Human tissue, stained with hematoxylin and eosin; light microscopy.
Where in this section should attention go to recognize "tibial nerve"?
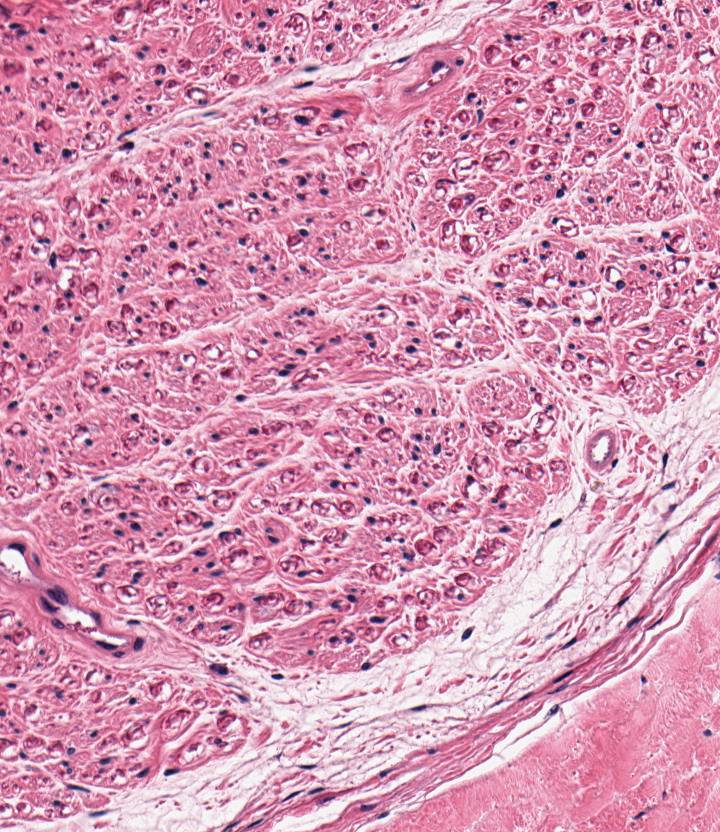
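This section is tibial nerve.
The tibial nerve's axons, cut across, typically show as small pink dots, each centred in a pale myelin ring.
That goes with the fibres here: small round profiles, each with a central pink core ringed by a clear halo. They fill a large bundle that thin pale septa split into several smaller compartments. What does not go with them is the homogeneous pink tissue in the bottom right corner, beyond the connective tissue band, which lacks the round fibre profiles.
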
